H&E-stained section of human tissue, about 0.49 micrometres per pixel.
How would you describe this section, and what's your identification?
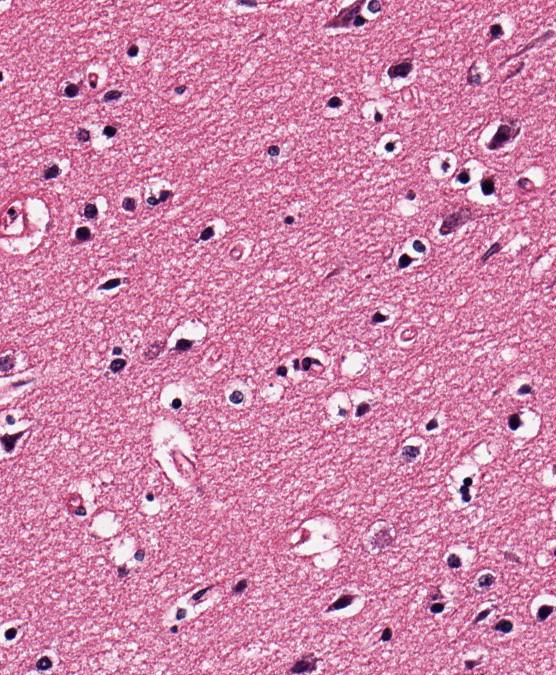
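Across the whole field I find a pink matrix, finely fibrillary and finely vacuolated, neuropil-like, with no glands, epithelium or organized units. Cells are scattered singly or in small loose groups, in no regular arrangement. Most have small, round, dark-staining nuclei, and many of these nuclei sit inside clear, empty halos that separate them from the surrounding matrix. This is cerebral cortex.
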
